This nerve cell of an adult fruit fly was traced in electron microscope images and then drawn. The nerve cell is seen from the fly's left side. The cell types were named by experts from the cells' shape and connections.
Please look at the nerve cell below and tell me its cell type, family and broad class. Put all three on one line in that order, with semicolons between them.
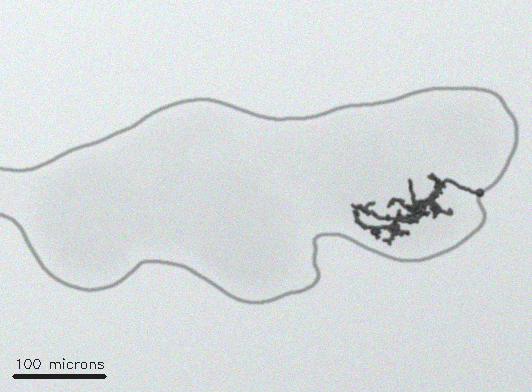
IN20A.22A054; hemilineage 20A.22A; nerve-cord intrinsic neuron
